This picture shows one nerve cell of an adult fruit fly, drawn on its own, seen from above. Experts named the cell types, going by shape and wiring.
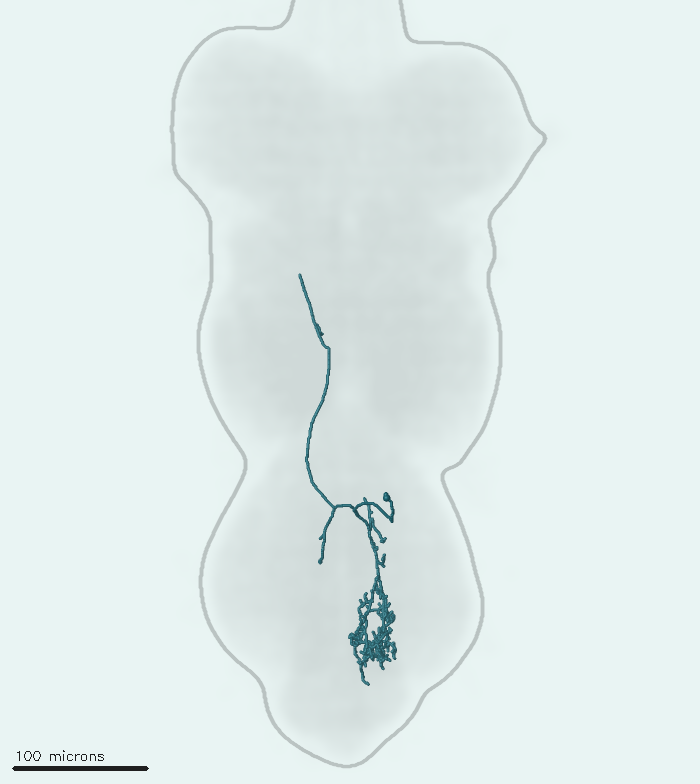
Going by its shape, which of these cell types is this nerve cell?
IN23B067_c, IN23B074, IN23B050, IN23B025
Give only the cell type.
IN23B074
